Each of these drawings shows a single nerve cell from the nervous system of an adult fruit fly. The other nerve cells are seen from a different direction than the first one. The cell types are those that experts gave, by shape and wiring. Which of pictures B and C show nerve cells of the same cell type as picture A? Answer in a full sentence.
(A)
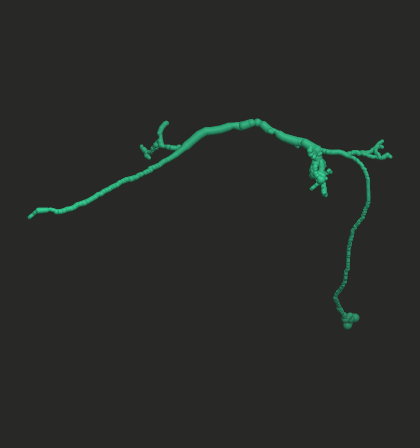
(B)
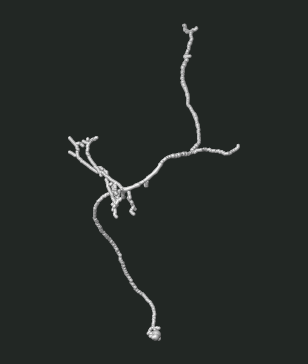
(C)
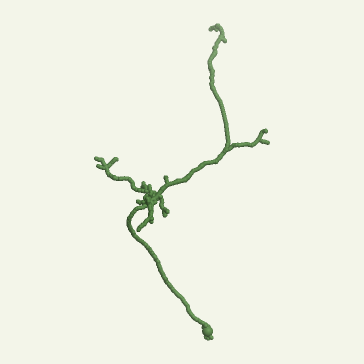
Picture B and picture C are of the same cell type.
